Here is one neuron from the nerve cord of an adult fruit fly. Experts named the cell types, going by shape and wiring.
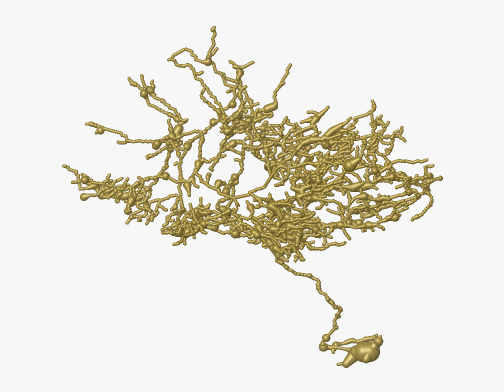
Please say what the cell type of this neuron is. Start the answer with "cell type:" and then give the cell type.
cell type: INXXX405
